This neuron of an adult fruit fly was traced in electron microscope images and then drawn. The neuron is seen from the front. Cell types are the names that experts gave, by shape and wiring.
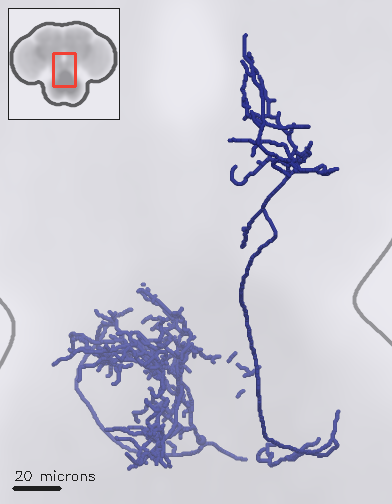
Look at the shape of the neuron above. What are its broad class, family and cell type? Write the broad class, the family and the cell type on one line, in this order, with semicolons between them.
ascending neuron; hemilineage 19B; AN19B024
